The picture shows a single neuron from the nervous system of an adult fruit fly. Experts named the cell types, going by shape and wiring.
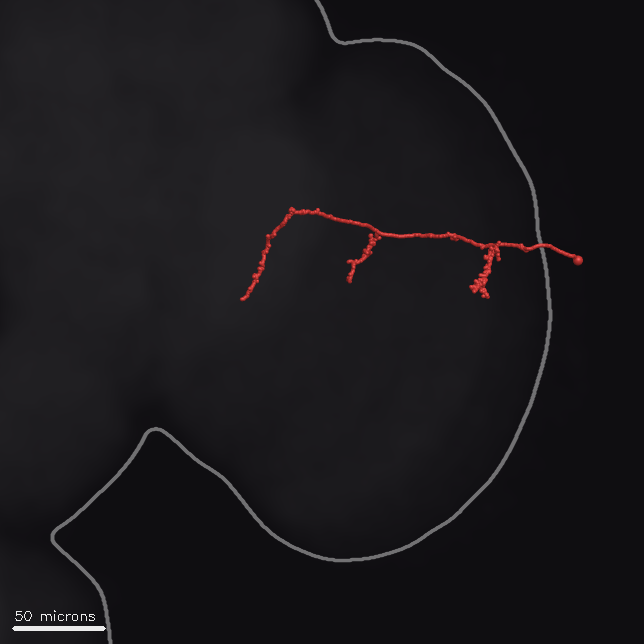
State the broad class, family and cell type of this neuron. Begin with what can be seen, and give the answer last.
The cell body is on the right of the picture. From left to right in the picture it spans about 190 microns. It is an optic-lobe intrinsic neuron. The family is TmY. The cell type is TmY9b.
